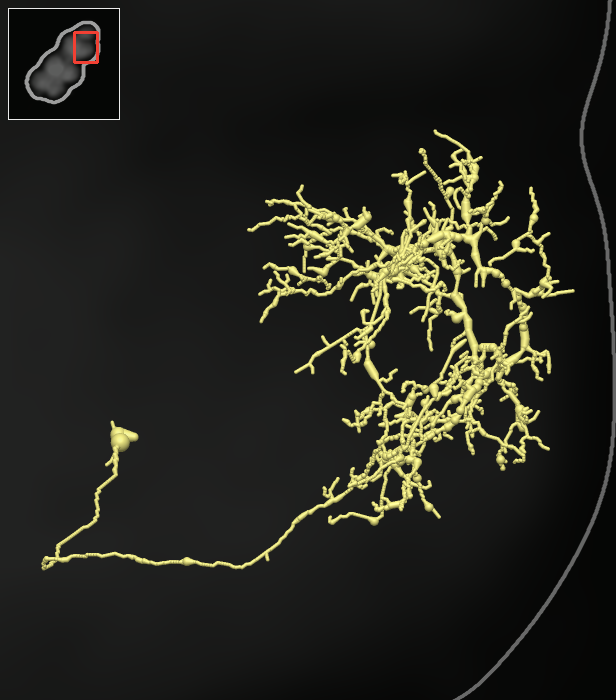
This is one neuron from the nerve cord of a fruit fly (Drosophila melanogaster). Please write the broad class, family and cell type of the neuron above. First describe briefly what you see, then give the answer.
In this view it is about as wide as it is tall. This is a nerve-cord intrinsic neuron. The family is hemilineage 13B. The cell type is IN13B048.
